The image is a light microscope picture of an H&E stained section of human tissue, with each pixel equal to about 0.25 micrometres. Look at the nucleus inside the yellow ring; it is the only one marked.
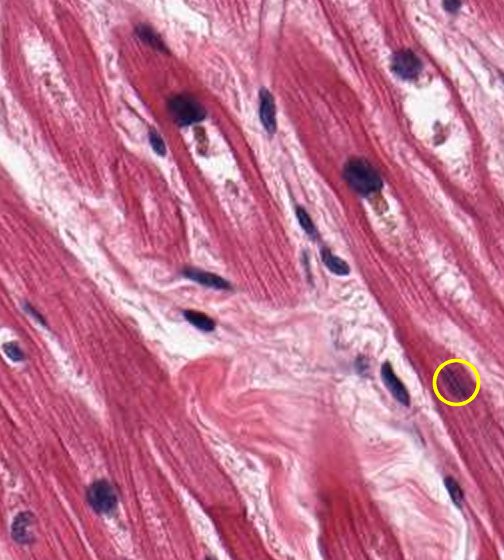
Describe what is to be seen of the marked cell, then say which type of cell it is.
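The nucleus is oval, elongated along the length of the fibre, and sits within the fibre rather than at its edge. The cytoplasm is deep pink-red and shows fine streaks running lengthwise along the fibre. The fibre runs diagonally, parallel to neighbouring fibres, and is bordered on its left by a pale, loose gap. The marked cell is a cardiomyocyte.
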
